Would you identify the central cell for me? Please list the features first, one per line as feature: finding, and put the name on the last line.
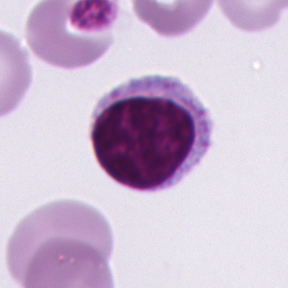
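Nucleus: off-centre, toward the lower left
Cytoplasm: a crescent, widest on the upper right
Nucleoli: not visible
Vacuoles: none in the cytoplasm
Identity: large granular lymphocyte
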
